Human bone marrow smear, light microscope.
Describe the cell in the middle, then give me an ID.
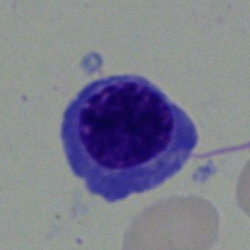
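Starting with shape: the outline is irregular, with an angular border at the lower right. Turning to position, the nucleus lies toward the upper left, so the cytoplasm forms a wider rim on the lower right. As for staining, the chromatin is dark purple and coarsely clumped, and the cytoplasm is deep blue. The cell is an erythroblast.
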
